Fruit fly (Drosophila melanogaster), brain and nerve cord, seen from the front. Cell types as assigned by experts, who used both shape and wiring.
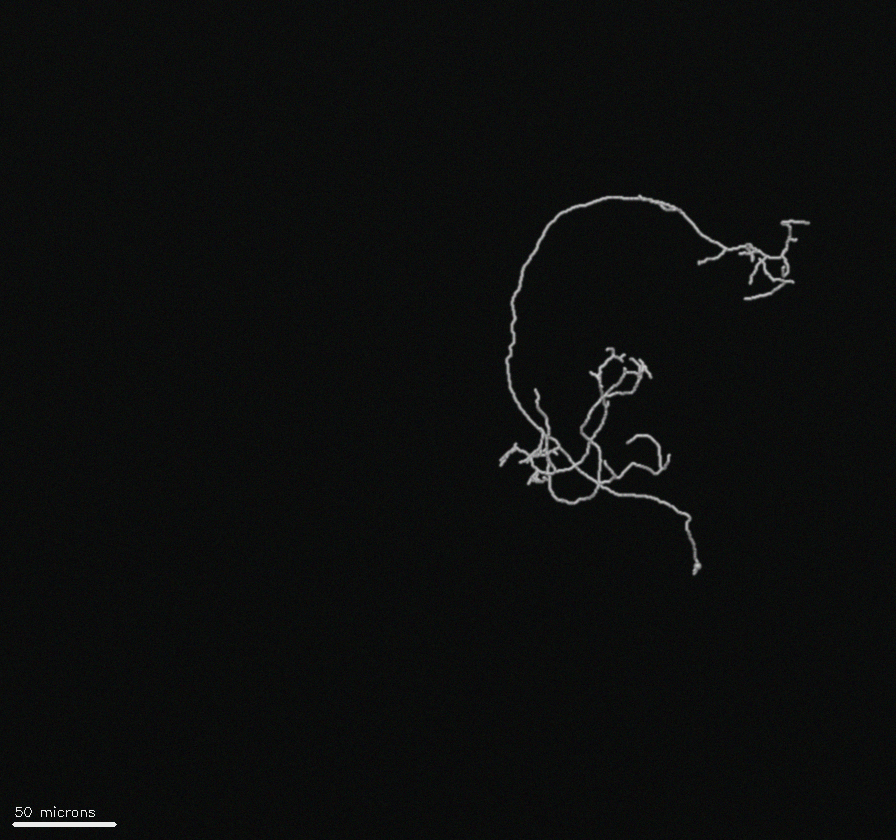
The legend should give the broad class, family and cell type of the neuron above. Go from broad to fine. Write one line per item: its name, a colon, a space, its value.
broad class: central-brain intrinsic neuron
family: hemilineage ALlv1
cell type: M_lvPNm44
